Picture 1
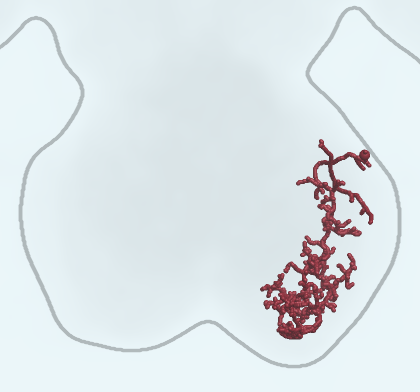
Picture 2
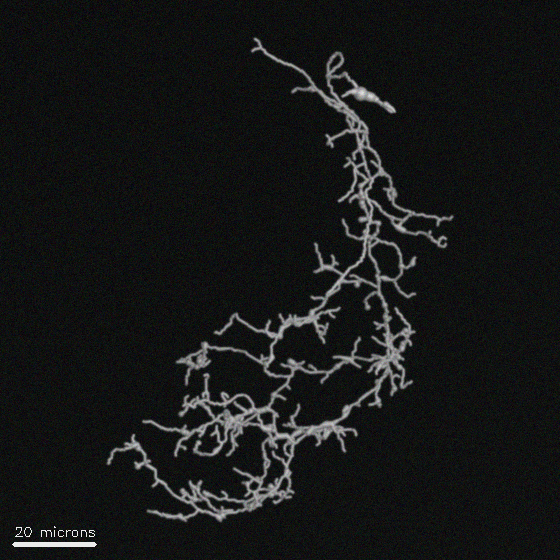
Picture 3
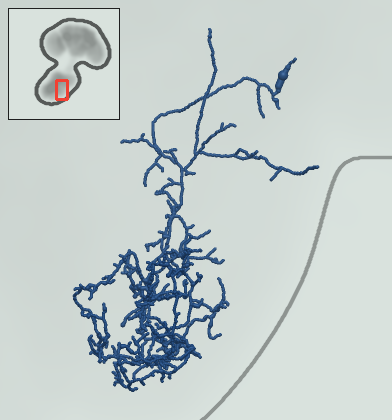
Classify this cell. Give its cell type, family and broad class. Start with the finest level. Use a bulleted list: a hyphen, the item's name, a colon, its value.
- cell type: IN19A073
- family: hemilineage 19A
- broad class: nerve-cord intrinsic neuron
